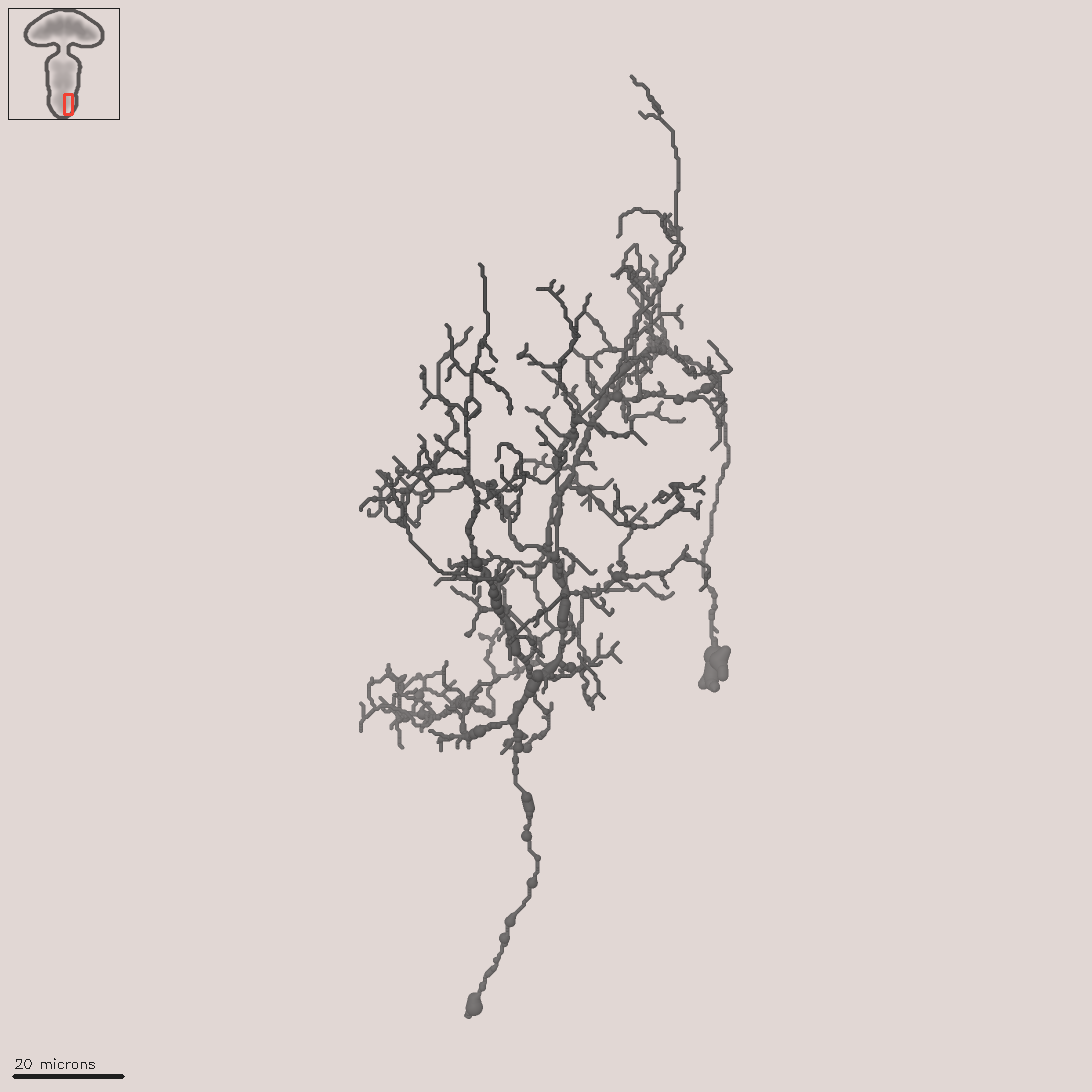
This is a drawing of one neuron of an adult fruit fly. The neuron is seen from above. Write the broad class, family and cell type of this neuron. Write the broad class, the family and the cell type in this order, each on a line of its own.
motor neuron of the nerve cord
MNhl
MNhl60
